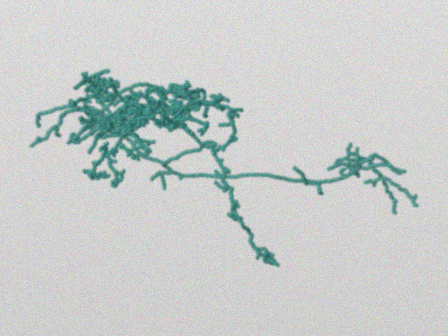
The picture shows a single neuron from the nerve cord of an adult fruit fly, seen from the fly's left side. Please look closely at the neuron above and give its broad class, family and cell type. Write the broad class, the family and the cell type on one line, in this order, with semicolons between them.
nerve-cord intrinsic neuron; hemilineage 12B; IN12B014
